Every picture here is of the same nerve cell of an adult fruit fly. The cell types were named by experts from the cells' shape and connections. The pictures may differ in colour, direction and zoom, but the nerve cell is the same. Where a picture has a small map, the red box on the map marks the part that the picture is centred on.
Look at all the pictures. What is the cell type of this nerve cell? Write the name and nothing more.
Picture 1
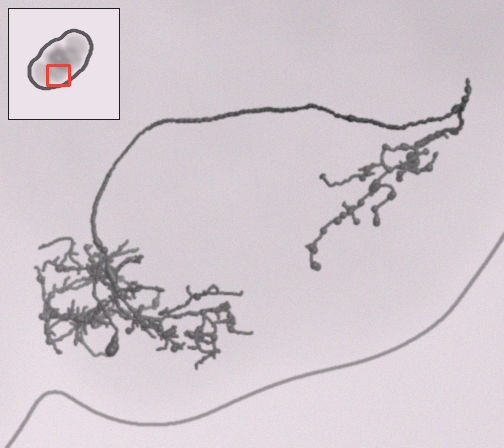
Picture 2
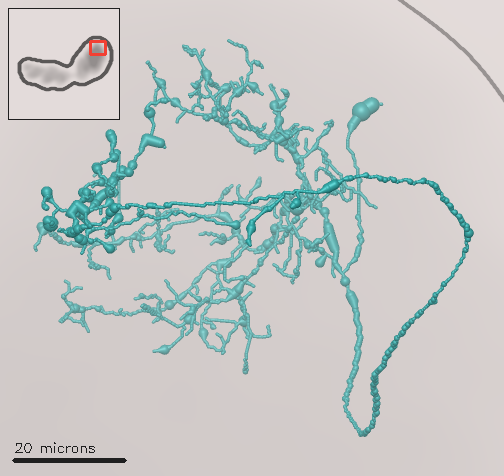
LHAD1b3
